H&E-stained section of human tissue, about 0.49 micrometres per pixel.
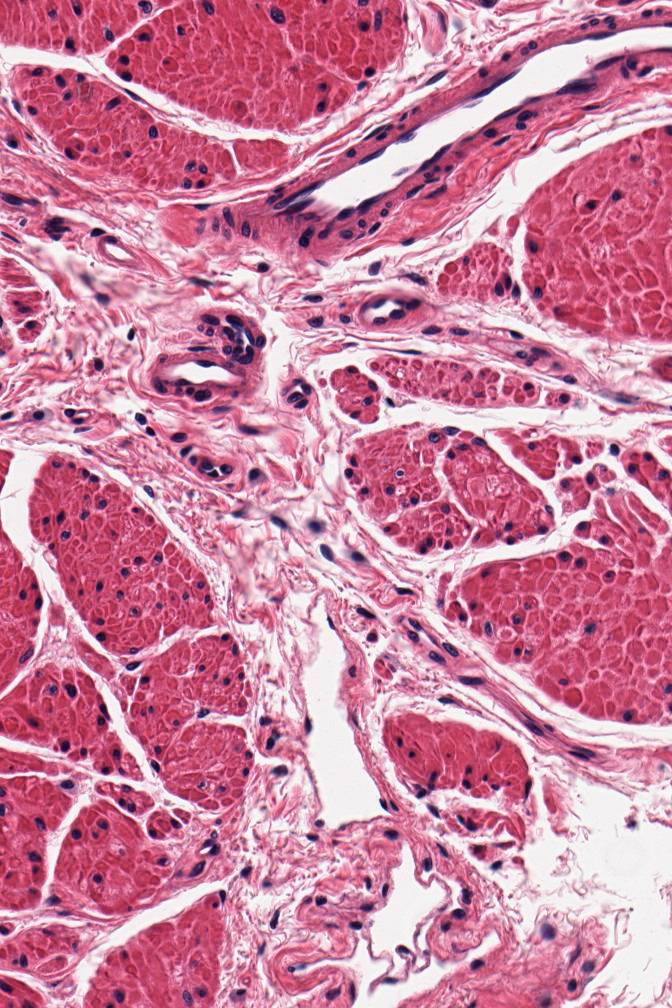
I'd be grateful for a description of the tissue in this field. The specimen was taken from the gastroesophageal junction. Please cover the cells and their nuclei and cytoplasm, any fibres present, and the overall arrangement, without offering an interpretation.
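Throughout the field, the muscle lies in discrete bundles separated by connective tissue septa. Most bundles are cut transversely, so the cells appear as small rounded to polygonal profiles. Their nuclei are round and sit centrally within these profiles. No adipose tissue is present.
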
